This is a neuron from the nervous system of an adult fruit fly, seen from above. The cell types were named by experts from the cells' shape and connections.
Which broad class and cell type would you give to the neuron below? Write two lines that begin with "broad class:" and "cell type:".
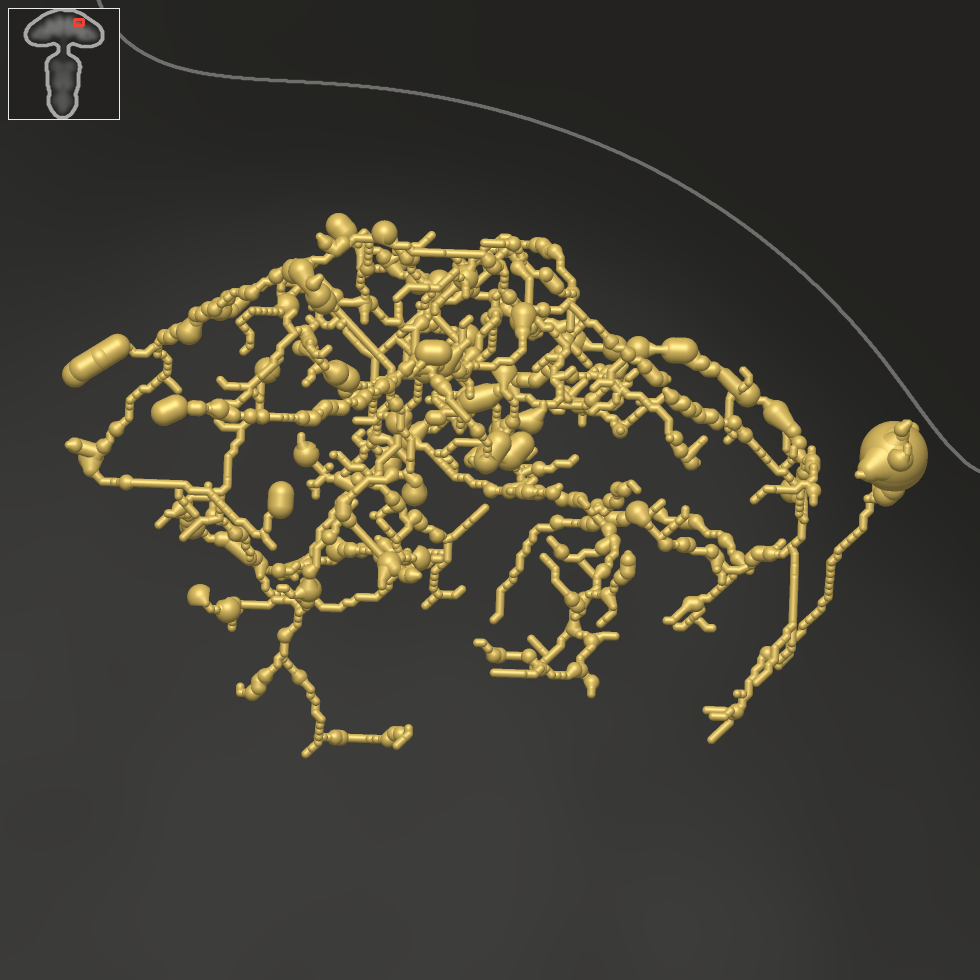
broad class: central-brain intrinsic neuron
cell type: AVLP385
